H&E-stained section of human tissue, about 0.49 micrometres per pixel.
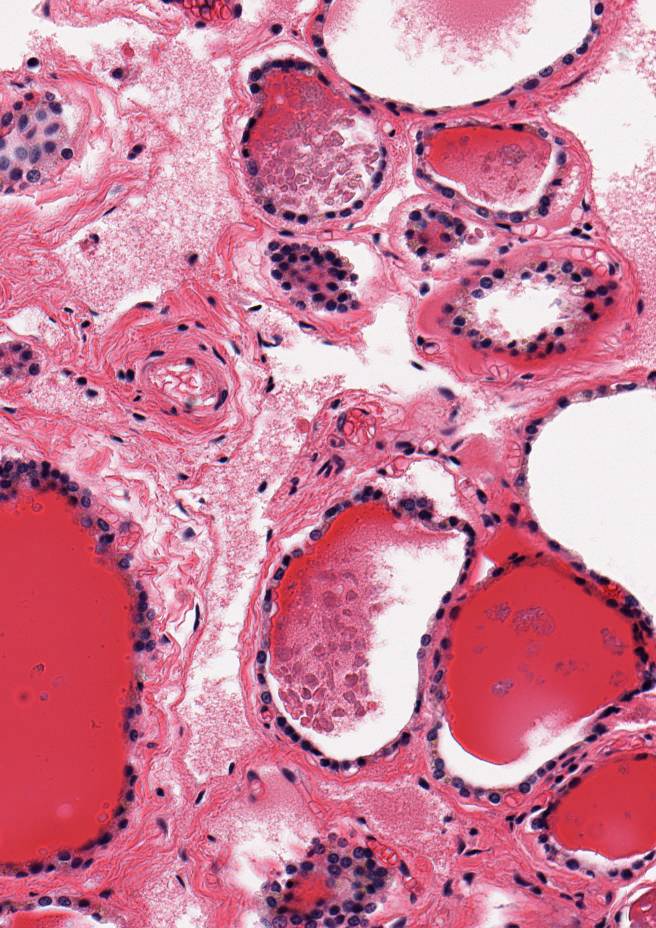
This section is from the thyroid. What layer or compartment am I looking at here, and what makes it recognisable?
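This one's thyroid follicle: rounded follicles of widely varying size, separated by fibrous stroma. Each is lined by a single layer of flattened to low cuboidal cells with dark round nuclei.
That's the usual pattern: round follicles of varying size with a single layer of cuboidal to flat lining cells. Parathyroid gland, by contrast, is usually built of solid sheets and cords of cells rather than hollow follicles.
The big lower-left follicle is filled with dense, homogeneous, deep red material, and several upper ones hold clusters of loose rounded cells in their lumens.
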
